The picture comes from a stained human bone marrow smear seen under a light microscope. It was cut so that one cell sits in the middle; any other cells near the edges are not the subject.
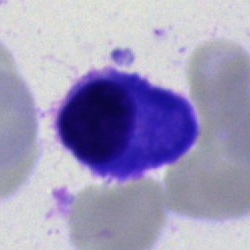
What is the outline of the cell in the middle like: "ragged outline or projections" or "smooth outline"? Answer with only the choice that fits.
Ragged outline or projections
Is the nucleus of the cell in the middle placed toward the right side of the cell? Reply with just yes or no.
No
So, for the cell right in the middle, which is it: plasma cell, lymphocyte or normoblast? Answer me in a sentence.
The central cell, amid any neighbouring cells, is a plasma cell.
